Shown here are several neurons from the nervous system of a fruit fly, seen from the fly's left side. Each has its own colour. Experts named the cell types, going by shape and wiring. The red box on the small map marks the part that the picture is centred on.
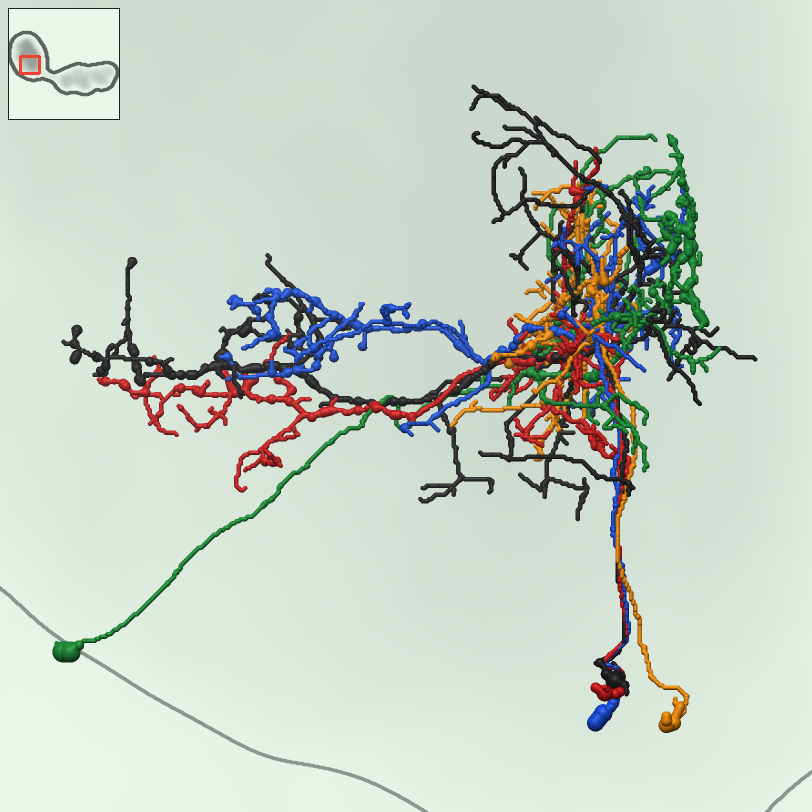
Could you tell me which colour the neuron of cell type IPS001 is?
blue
